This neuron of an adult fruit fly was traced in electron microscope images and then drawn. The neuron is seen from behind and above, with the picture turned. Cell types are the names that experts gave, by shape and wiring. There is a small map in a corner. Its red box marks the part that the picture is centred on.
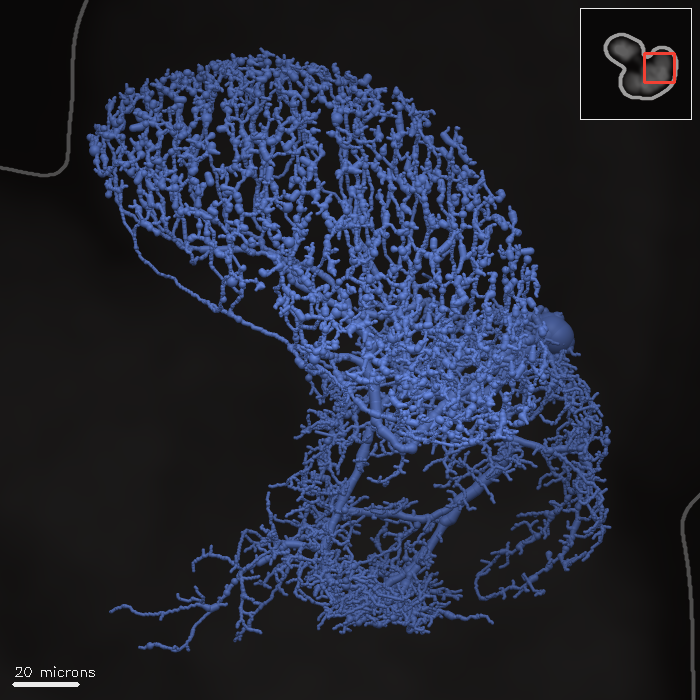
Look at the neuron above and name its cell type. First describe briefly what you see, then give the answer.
From top to bottom in the picture it spans about 190 microns. The picture shows more than a hundred branch ends. Its broad class is visual centrifugal neuron. Its cell type is LT56.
